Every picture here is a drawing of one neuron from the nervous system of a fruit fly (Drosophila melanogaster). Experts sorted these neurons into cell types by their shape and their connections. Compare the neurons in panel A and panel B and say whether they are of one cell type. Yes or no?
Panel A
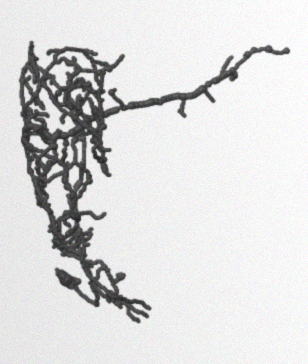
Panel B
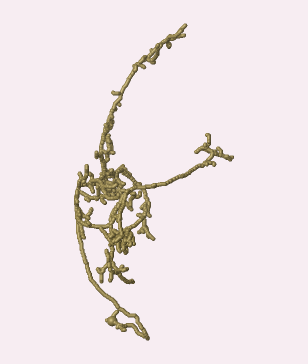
no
